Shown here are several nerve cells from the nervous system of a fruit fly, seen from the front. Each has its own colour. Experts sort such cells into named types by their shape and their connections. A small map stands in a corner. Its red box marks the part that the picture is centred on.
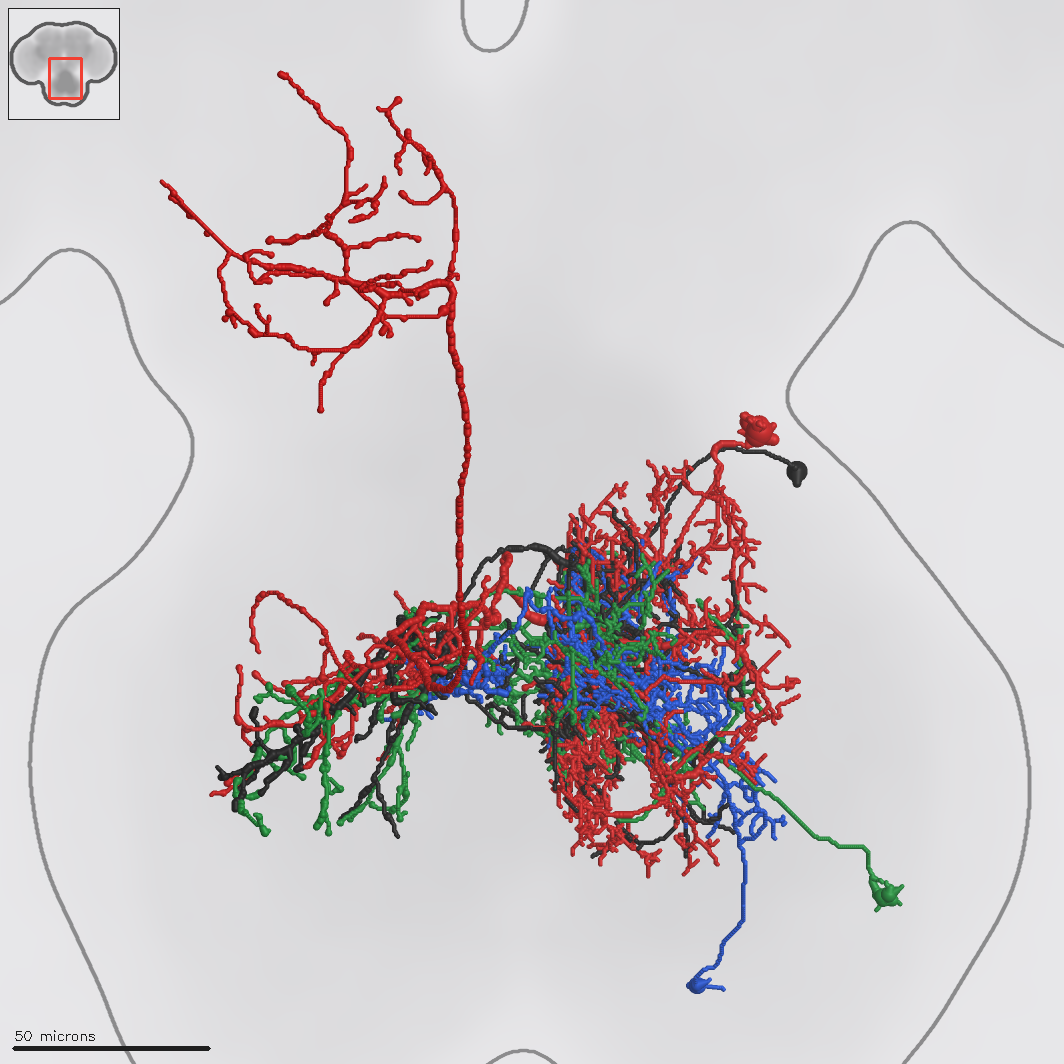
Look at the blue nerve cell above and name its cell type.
IN07B034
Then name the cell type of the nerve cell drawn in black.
INXXX153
